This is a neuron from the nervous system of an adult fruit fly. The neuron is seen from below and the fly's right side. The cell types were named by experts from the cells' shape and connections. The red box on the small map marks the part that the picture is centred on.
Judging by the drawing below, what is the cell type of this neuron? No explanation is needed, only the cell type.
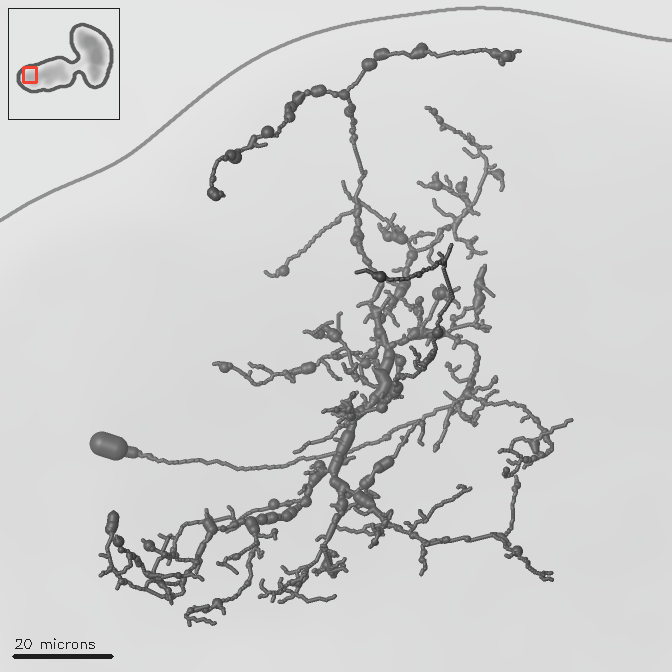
IN03A026_c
